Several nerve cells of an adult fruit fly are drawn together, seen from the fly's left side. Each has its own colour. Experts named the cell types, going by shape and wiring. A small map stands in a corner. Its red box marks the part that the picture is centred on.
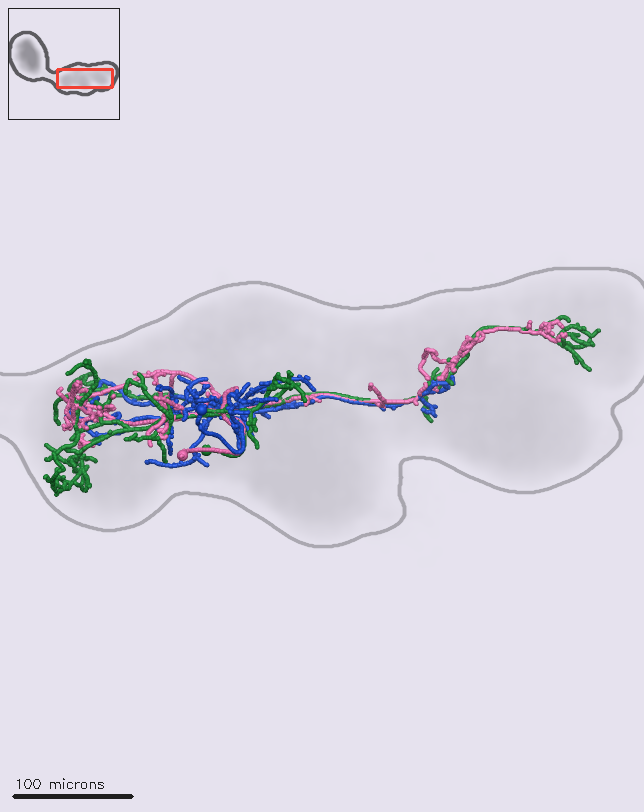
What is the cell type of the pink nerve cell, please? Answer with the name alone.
IN08B077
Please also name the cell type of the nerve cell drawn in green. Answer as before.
IN08B062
